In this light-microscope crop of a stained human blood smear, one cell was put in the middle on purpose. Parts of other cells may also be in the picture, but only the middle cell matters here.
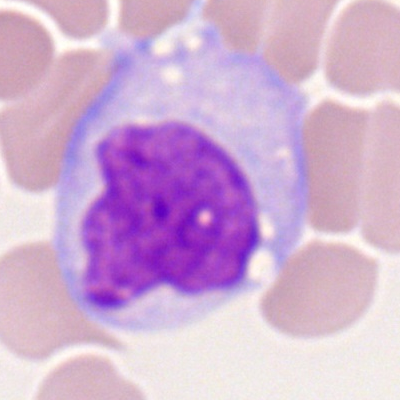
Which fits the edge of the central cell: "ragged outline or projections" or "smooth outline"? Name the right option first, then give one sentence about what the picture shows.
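Ragged outline or projections. A small pointed tag projects from the top edge of the cell.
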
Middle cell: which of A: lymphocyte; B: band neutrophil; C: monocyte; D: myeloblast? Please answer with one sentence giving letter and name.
With the cell in the middle being a monocyte, option C is the correct choice.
